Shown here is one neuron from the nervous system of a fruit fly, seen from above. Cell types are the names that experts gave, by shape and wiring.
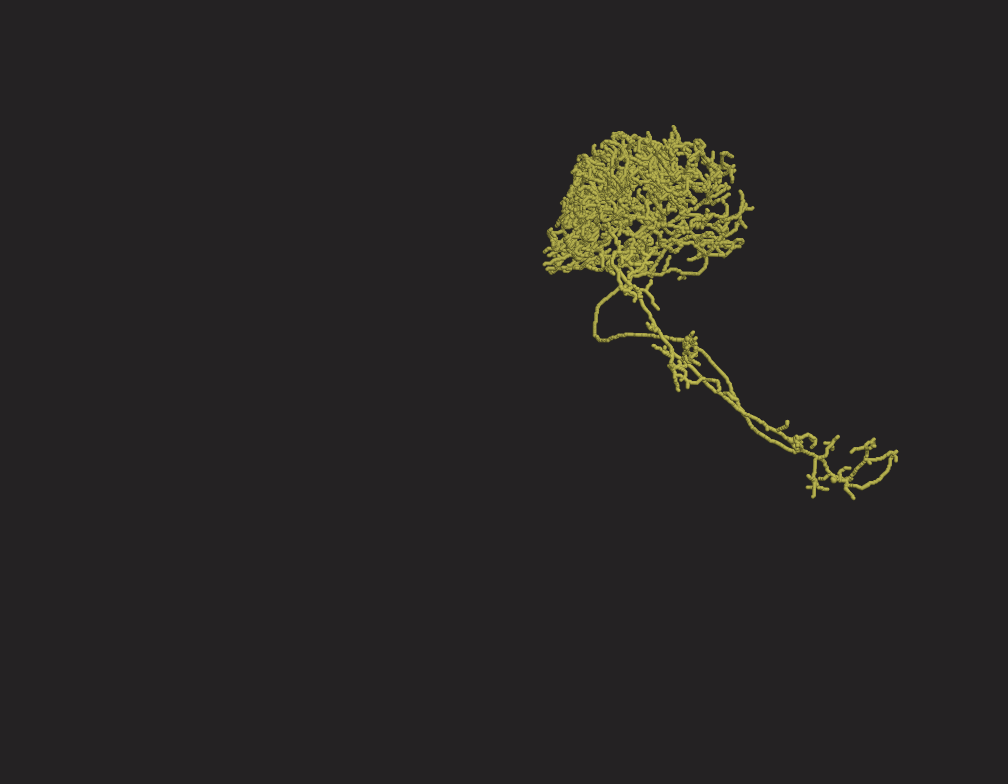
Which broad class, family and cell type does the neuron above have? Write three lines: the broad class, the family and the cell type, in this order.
central-brain intrinsic neuron
hemilineage ALv1
M_vPNml50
